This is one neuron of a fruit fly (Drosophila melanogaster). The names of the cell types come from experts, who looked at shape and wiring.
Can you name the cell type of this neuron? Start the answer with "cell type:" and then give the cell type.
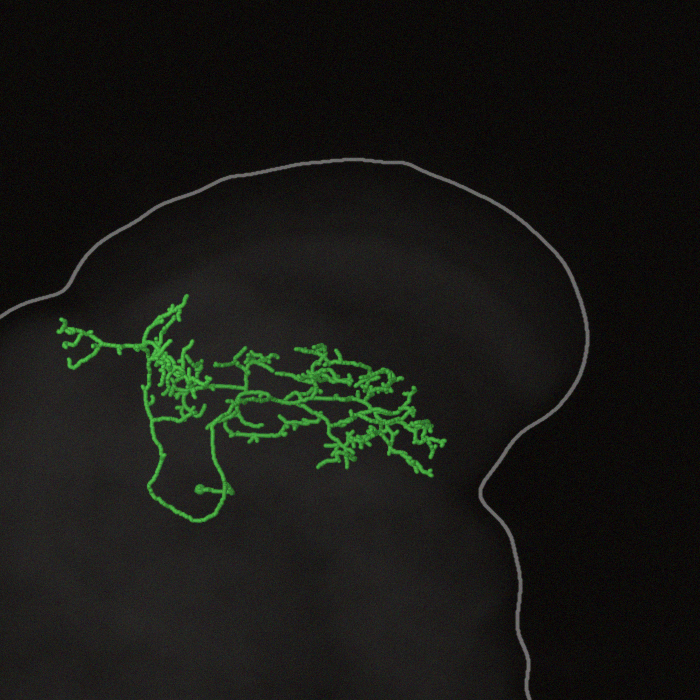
cell type: LT74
